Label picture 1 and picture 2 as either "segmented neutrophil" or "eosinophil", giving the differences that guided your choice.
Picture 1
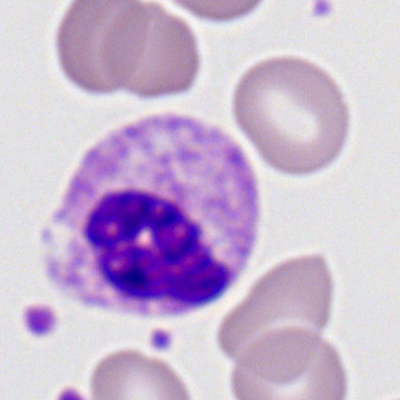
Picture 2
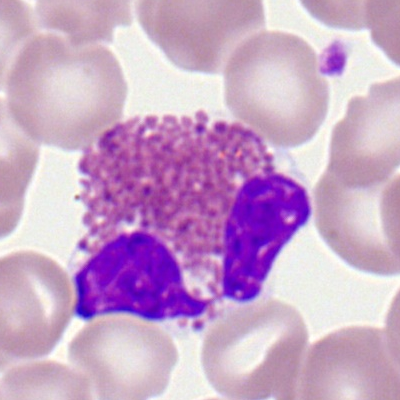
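Segmented neutrophil in picture 1, eosinophil in picture 2. Eosinophil: upper part of the cell filled with numerous coarse, round, pinkish-purple granules; segmented neutrophil: fine purple granules, scattered.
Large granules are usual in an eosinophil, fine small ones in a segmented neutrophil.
Eosinophil nucleus in two separate lobes, lower left and right, dense dark purple with condensed chromatin, left uncovered and clearly outlined by the granules.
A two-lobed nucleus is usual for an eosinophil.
Segmented neutrophil nucleus in the lower half of the cell, chromatin dark purple and coarsely clumped. Its cytoplasm pale lilac and abundant, more of the cell than the nucleus. Small purple platelets just below and left of it.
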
